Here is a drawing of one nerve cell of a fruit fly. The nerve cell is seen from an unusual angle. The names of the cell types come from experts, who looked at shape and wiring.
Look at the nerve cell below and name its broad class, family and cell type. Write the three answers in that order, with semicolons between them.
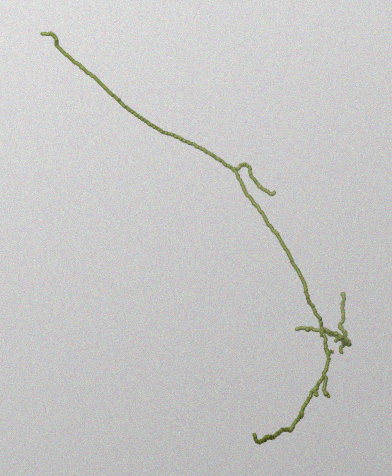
central-brain intrinsic neuron; hemilineage SMPad2; CB1833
